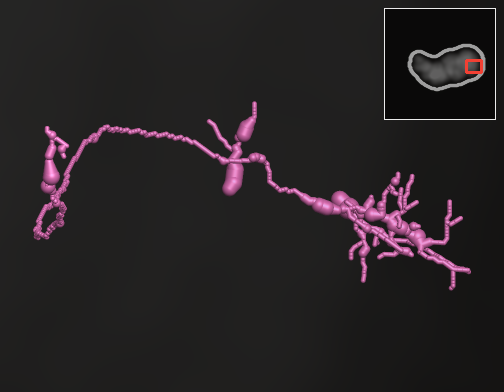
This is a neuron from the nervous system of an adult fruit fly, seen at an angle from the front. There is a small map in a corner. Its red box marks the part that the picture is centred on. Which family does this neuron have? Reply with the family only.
Tm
